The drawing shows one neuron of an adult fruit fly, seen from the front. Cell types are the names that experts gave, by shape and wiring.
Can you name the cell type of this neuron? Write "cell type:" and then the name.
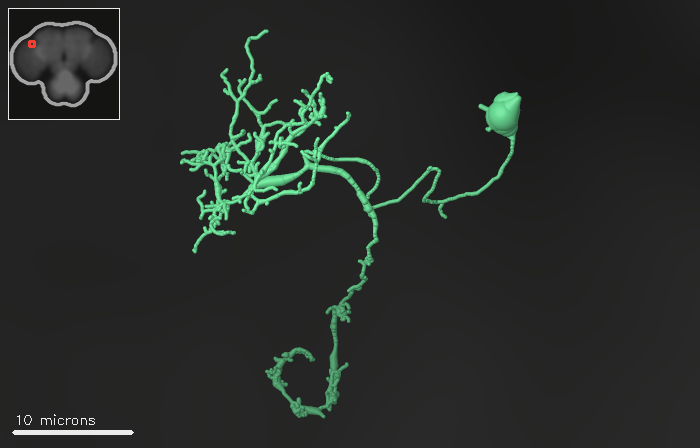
cell type: T4d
